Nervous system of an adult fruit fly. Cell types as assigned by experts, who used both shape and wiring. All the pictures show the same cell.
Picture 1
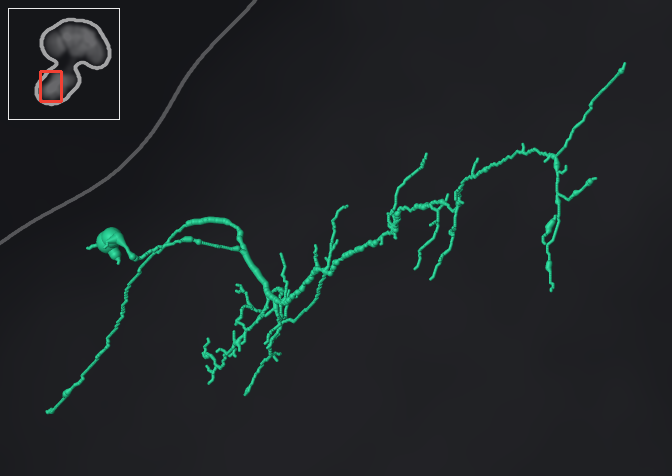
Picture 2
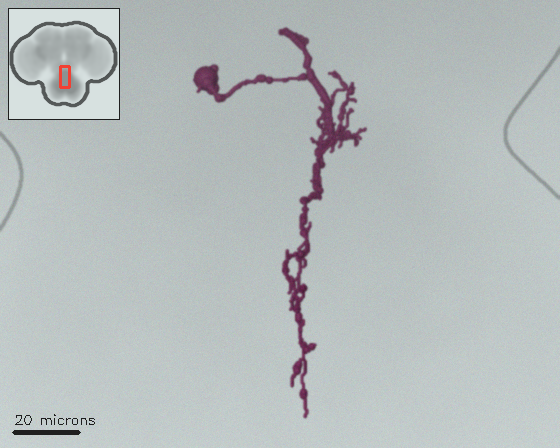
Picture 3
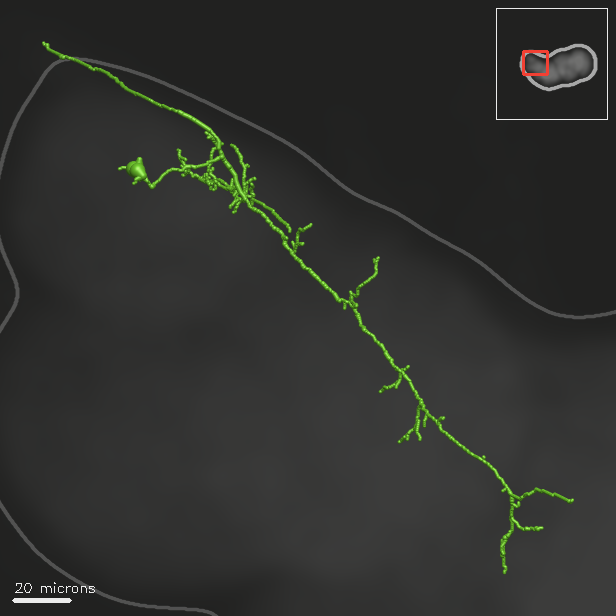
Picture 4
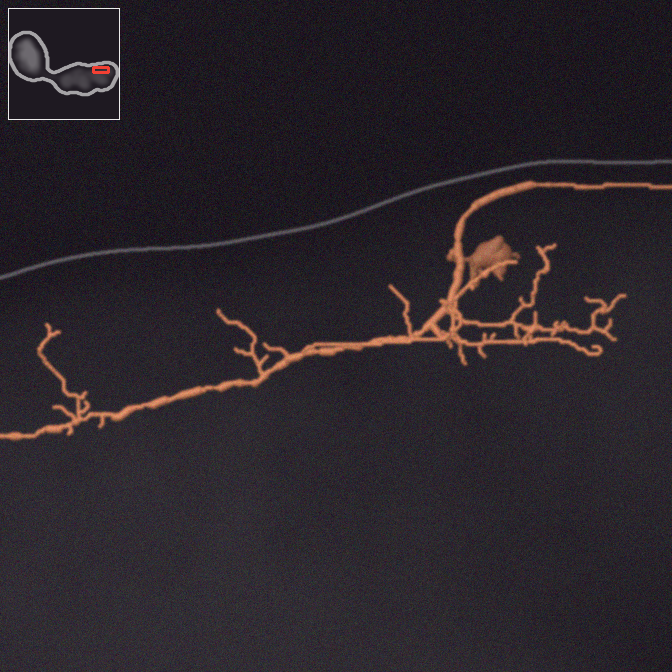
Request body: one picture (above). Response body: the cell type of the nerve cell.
ENXXX226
